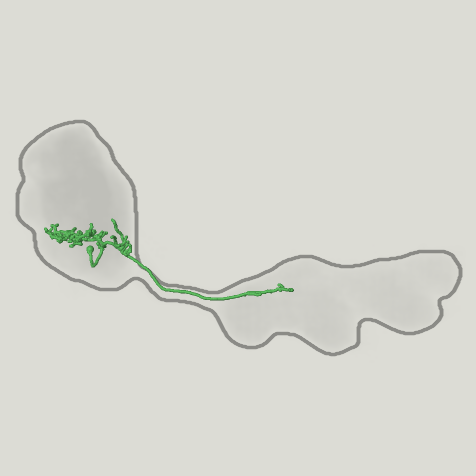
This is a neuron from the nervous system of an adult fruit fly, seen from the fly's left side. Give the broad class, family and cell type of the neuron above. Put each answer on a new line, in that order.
descending neuron
hemilineage LB7
DNge145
